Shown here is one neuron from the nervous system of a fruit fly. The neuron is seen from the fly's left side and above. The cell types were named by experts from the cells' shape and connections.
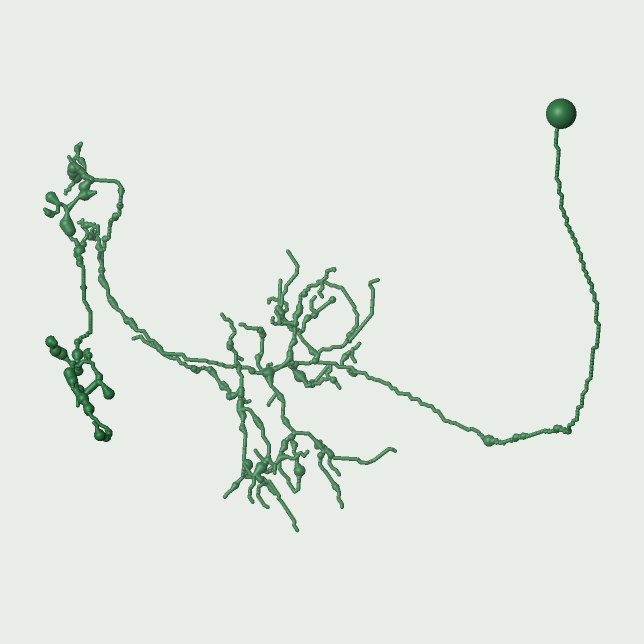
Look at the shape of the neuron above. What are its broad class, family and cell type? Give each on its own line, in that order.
central-brain intrinsic neuron
class CX
FS1A_c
